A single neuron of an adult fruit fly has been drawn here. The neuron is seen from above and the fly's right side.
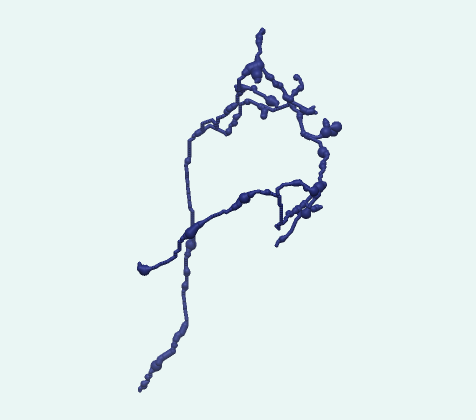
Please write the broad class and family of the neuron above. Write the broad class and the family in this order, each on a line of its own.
sensory neuron entering the brain
class gustatory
